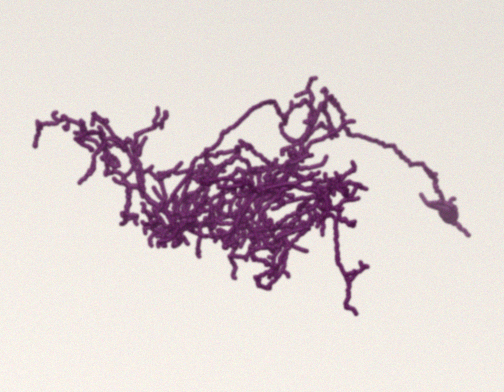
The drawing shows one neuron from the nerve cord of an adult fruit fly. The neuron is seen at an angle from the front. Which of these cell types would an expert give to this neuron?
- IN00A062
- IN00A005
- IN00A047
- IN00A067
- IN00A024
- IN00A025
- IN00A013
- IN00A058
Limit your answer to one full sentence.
The cell type IN00A013 is the type of this neuron.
